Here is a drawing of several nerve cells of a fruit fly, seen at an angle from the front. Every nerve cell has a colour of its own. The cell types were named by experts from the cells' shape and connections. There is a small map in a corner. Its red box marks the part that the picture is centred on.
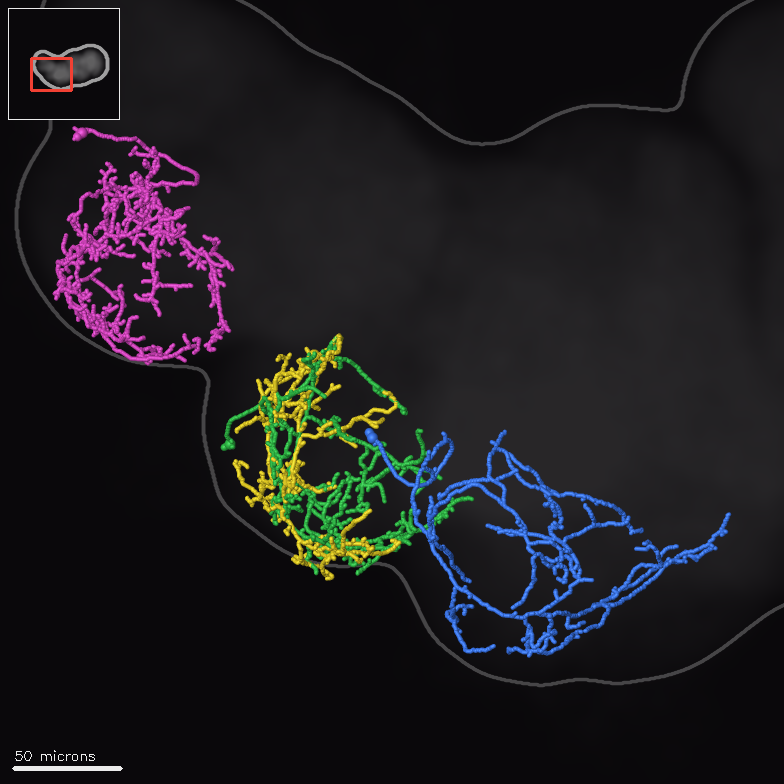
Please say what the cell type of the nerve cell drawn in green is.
IN03A073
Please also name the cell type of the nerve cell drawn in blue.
IN03A051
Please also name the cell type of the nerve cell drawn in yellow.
IN03A071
